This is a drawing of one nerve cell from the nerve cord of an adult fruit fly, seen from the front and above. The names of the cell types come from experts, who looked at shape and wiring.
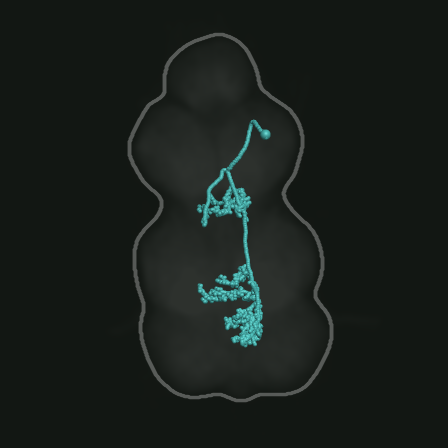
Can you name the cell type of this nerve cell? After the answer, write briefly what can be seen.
The cell type is IN23B008. It is a nerve-cord intrinsic neuron. In this view it is more than twice as tall as it is wide.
